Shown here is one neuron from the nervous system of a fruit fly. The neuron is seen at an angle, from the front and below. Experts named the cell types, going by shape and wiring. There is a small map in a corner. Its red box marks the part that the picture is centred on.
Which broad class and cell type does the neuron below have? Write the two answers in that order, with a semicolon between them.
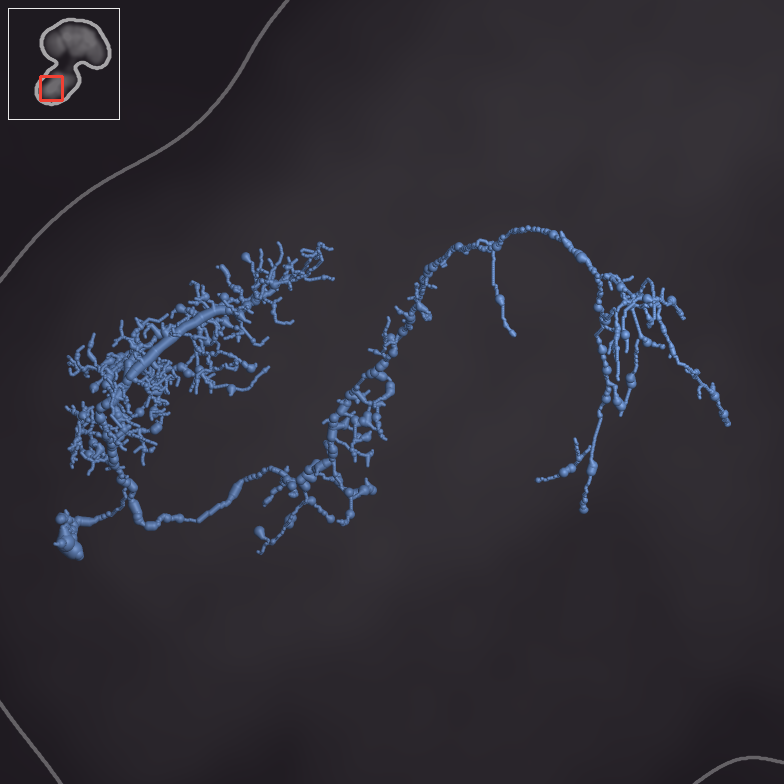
nerve-cord intrinsic neuron; INXXX237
